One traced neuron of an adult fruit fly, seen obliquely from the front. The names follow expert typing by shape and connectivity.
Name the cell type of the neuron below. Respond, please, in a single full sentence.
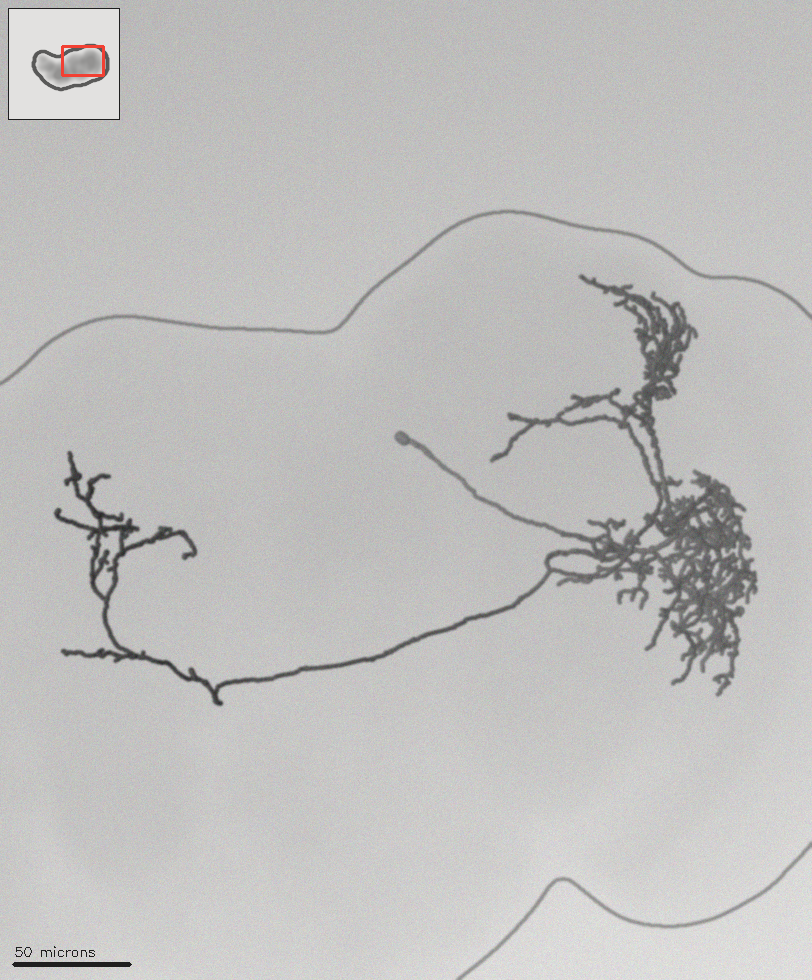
The neuron is of cell type AVLP574.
